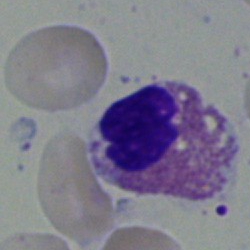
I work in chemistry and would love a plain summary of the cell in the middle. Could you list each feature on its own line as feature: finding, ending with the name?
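Nucleus: toward the left side of the cell
Chromatin: dense, staining dark purple
Granules: pinkish-purple, packing the cytoplasm
Vacuoles: a few small clear ones just right of the nucleus
Name: eosinophil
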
